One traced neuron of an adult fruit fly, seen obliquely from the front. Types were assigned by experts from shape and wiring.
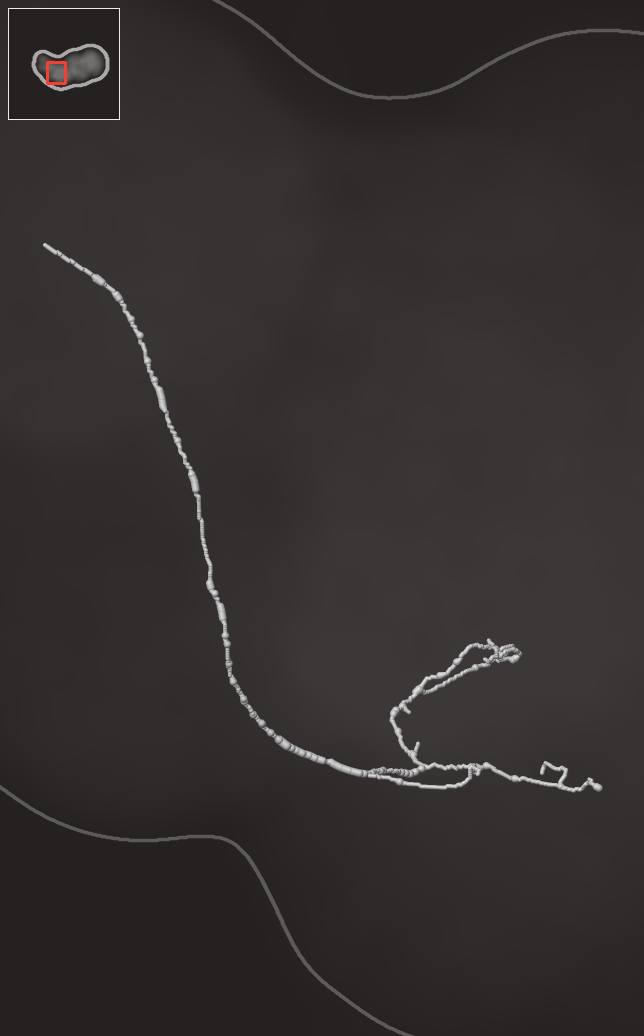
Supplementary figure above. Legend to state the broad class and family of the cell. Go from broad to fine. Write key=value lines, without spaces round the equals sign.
broad_class=sensory neuron entering the nerve cord
family=class mechanosensory tactile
